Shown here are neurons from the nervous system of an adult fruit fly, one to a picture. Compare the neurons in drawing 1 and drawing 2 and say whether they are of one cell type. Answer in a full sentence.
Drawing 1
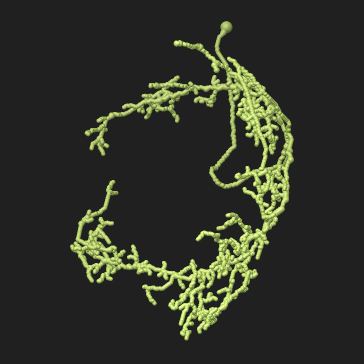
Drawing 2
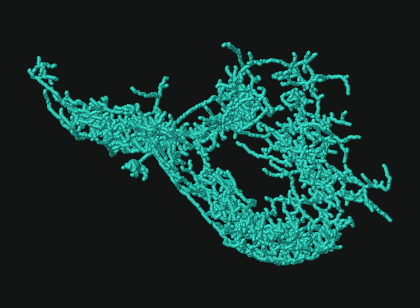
They are of different cell types.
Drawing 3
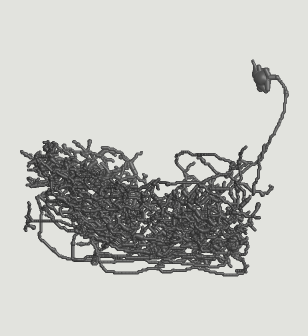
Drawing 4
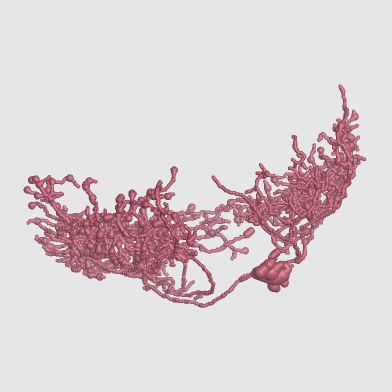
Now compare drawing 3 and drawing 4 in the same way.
They are of the same cell type.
